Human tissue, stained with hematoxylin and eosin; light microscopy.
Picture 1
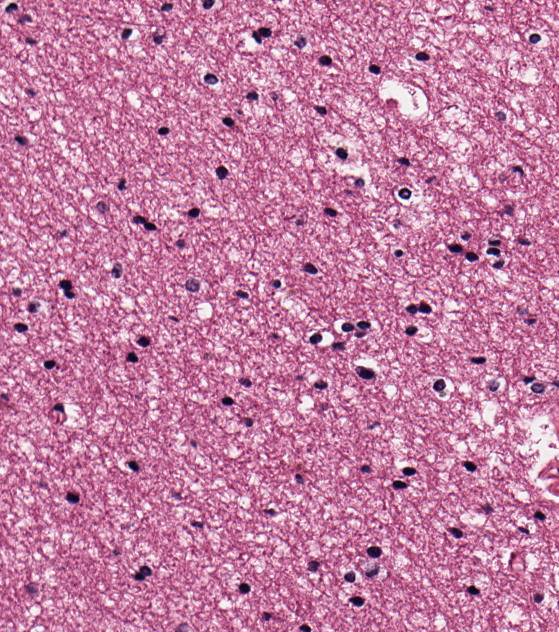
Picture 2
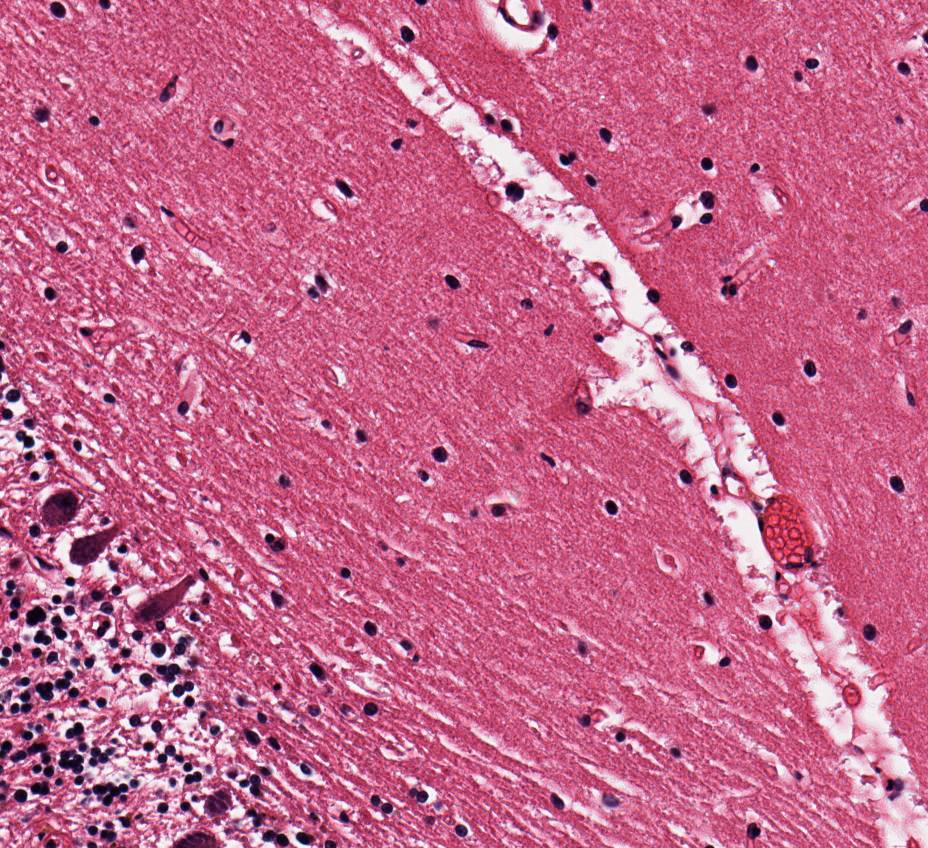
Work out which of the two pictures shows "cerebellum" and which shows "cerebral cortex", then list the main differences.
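Take them in turn: picture 1 is cerebral cortex, picture 2 is cerebellum. In picture 1 the whole field is a uniform feltwork of fine pink fibrils, with no epithelium, glands or other organised units. Most nuclei show no visible cytoplasm, and many sit within a clear halo. A small thin-walled vessel lies in a clear space near the top right. Picture 2 is mostly pink, finely fibrillary neuropil with sparse small, round, dark nuclei, some with a clear halo. Its lower left corner holds a dense layer of small, round, dark nuclei, edged by a few large neurons with abundant purplish cytoplasm.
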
